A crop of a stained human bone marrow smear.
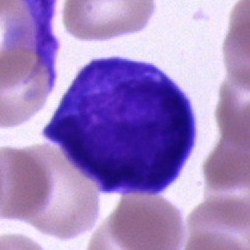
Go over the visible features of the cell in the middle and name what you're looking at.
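Roughly rounded, the cell has a short pointed corner jutting out on its left side. The nucleus fills almost all of it, leaving little or no visible cytoplasm. Throughout, the cell stains a deep, dark purple-blue. The chromatin appears dense and dark, broken only by a few paler streaks. The cell is a blast.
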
